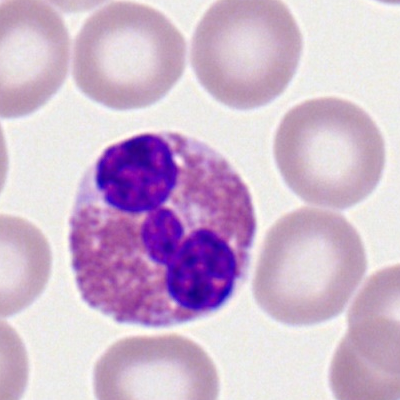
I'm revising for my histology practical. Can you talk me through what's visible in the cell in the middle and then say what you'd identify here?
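A round, smooth outline encloses cytoplasm packed with pinkish-orange granules. These granules are coarse enough to be seen as separate round dots. No nucleoli are visible in the nuclear lobes. This cell is an eosinophil.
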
